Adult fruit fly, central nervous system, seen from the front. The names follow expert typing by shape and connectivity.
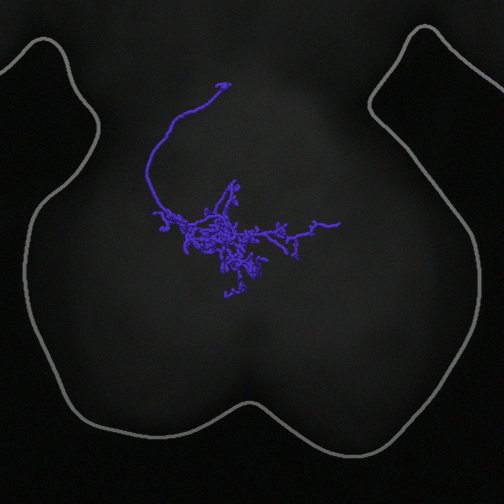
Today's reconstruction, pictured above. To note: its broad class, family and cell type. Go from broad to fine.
nerve-cord intrinsic neuron; hemilineage 11A; IN11A027_c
